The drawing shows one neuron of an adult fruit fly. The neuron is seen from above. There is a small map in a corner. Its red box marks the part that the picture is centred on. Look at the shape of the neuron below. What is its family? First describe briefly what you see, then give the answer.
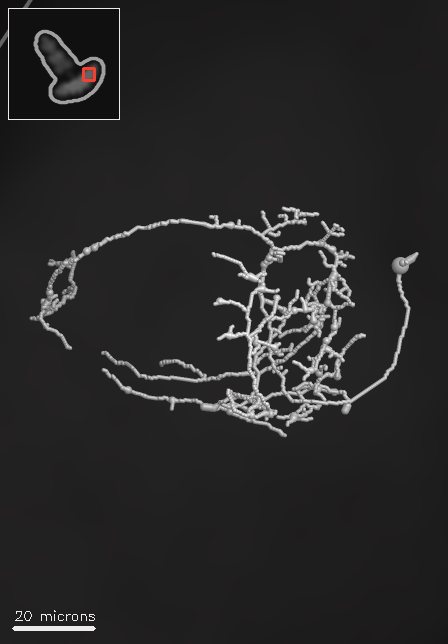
Its cell body lies on the right of the picture. By the scale bar it is about 95 microns wide in this view. The picture shows dozens of branch ends. This is a central-brain intrinsic neuron. The family is hemilineage SLPad1_anterior.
